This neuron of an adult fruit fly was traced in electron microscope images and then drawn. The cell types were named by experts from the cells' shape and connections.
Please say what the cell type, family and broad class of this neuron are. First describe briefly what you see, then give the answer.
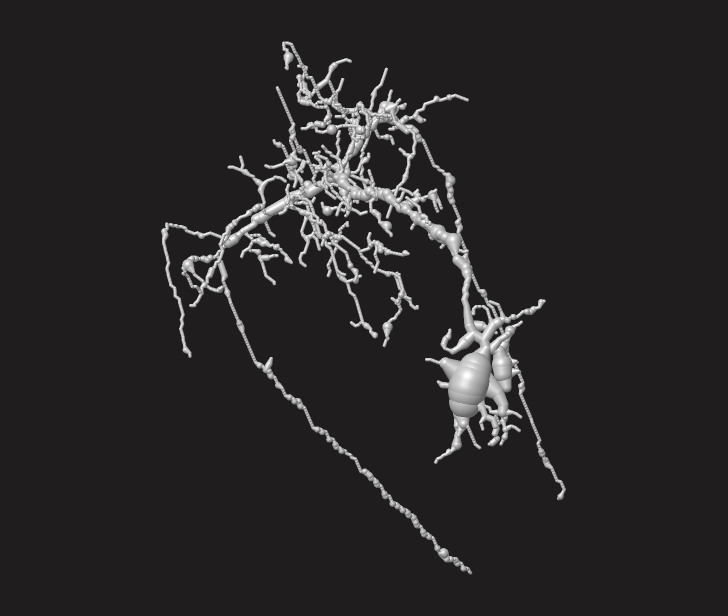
In this view it is taller than it is wide. Its cell type is EN00B026. Its family is hemilineage 00B. Its broad class is efferent neuron of the nerve cord.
